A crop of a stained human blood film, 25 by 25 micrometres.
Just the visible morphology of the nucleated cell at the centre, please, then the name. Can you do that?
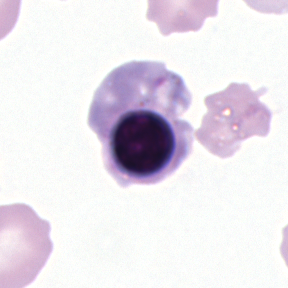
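Nuclear edge smooth and sharply defined. Cytoplasm mostly above the nucleus; only a thin rim below. A few tiny reddish specks in the upper cytoplasm. Outline irregular, notched on the right side. Normoblast.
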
